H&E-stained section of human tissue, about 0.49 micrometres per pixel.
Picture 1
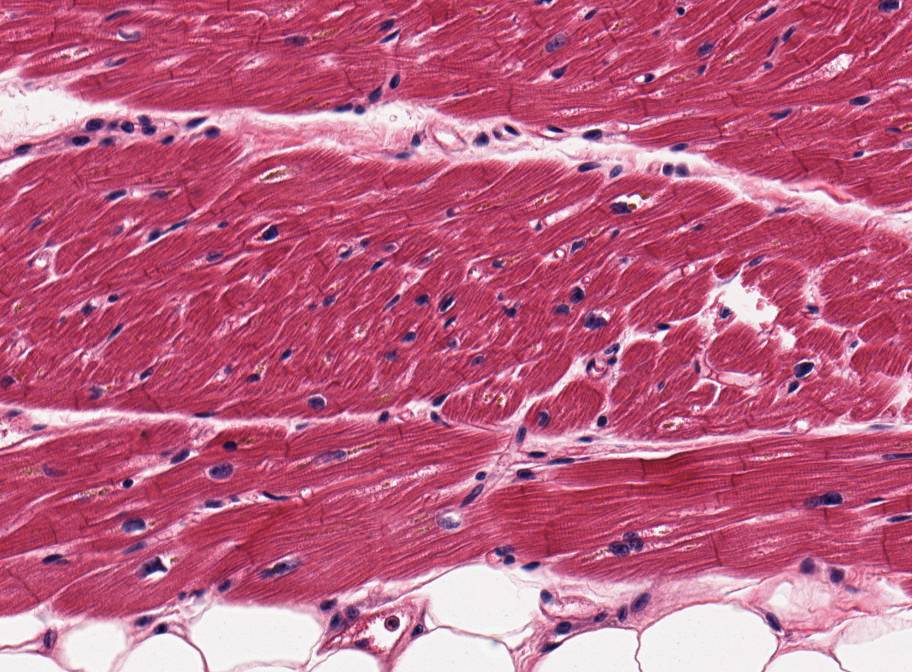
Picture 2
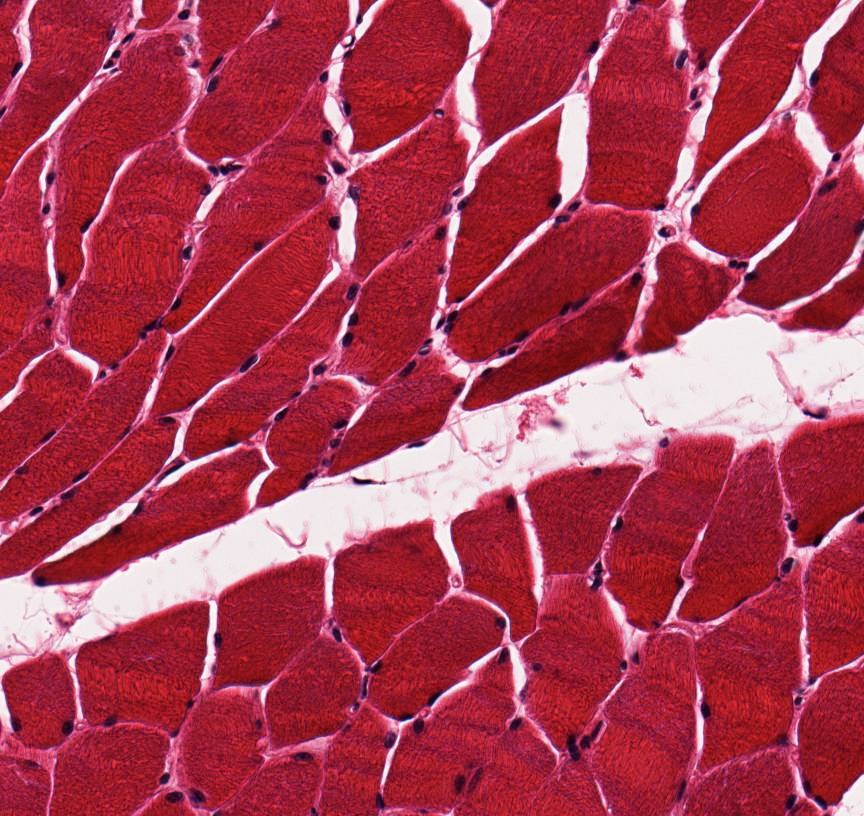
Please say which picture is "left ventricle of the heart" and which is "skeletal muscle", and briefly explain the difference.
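The left ventricle of the heart appears in picture 1, skeletal muscle in picture 2. In the left ventricle of the heart, the muscle fibres run mainly left to right in long bundles, branching and joining with their neighbours. Small golden-brown granules lie in the cytoplasm at the ends of many muscle nuclei, and thin pale connective tissue septa with scattered small nuclei run horizontally between the bundles. The skeletal muscle is cut two ways about a pale band: below it the fibres are cut across as closely packed polygonal profiles, while above it many are cut obliquely, slanting from lower left to upper right. Its nuclei are small, dark-staining and flattened or oval, and they lie at the fibre edges, just under the borders.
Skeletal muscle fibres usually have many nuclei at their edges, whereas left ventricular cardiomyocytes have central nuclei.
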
